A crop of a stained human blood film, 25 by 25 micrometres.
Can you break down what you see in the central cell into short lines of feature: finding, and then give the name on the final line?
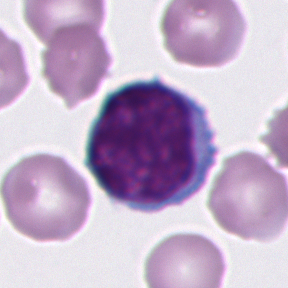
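Nucleus: round, about 10 micrometres across
Chromatin: dense, dark purple, coarse clumps
Cytoplasm: thin pale blue rim, widest on the right
Edge: small short projections along the right side
Name: typical lymphocyte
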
